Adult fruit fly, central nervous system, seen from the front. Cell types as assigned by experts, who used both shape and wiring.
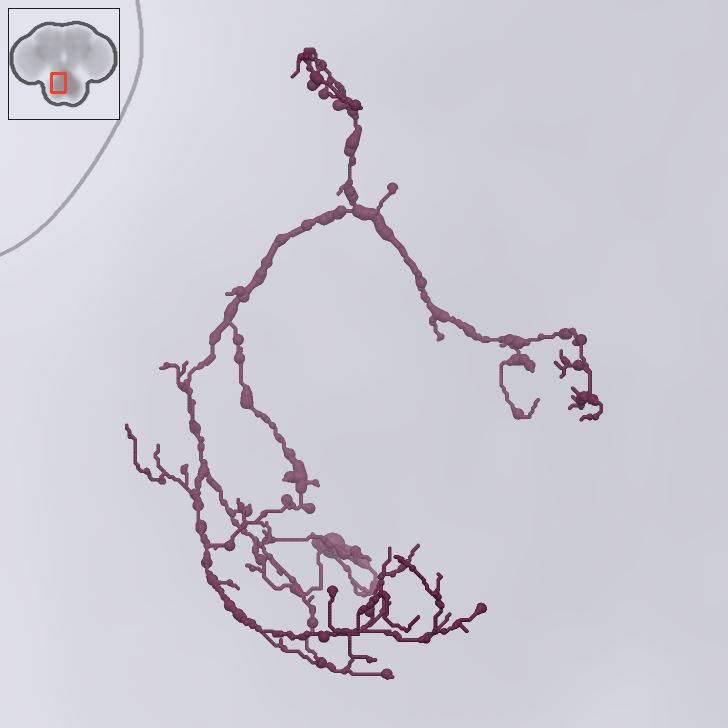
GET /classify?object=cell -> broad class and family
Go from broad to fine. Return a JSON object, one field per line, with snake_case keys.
{
 "broad_class": "nerve-cord intrinsic neuron",
 "family": "hemilineage 13A"
}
